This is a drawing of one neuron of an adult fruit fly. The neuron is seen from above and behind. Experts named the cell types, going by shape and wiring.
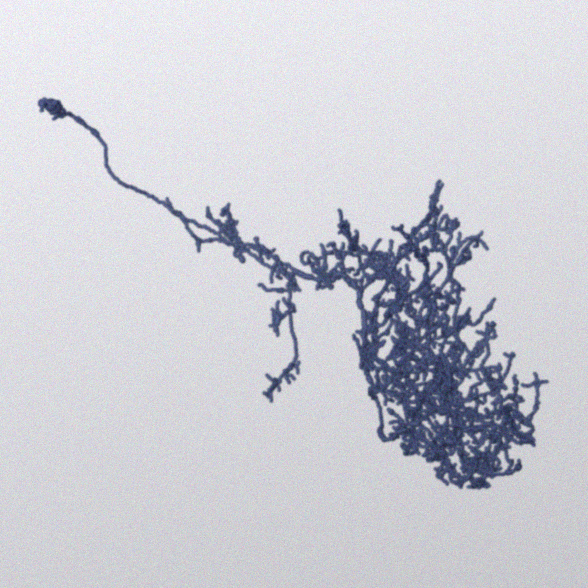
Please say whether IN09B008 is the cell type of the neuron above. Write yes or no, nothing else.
yes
